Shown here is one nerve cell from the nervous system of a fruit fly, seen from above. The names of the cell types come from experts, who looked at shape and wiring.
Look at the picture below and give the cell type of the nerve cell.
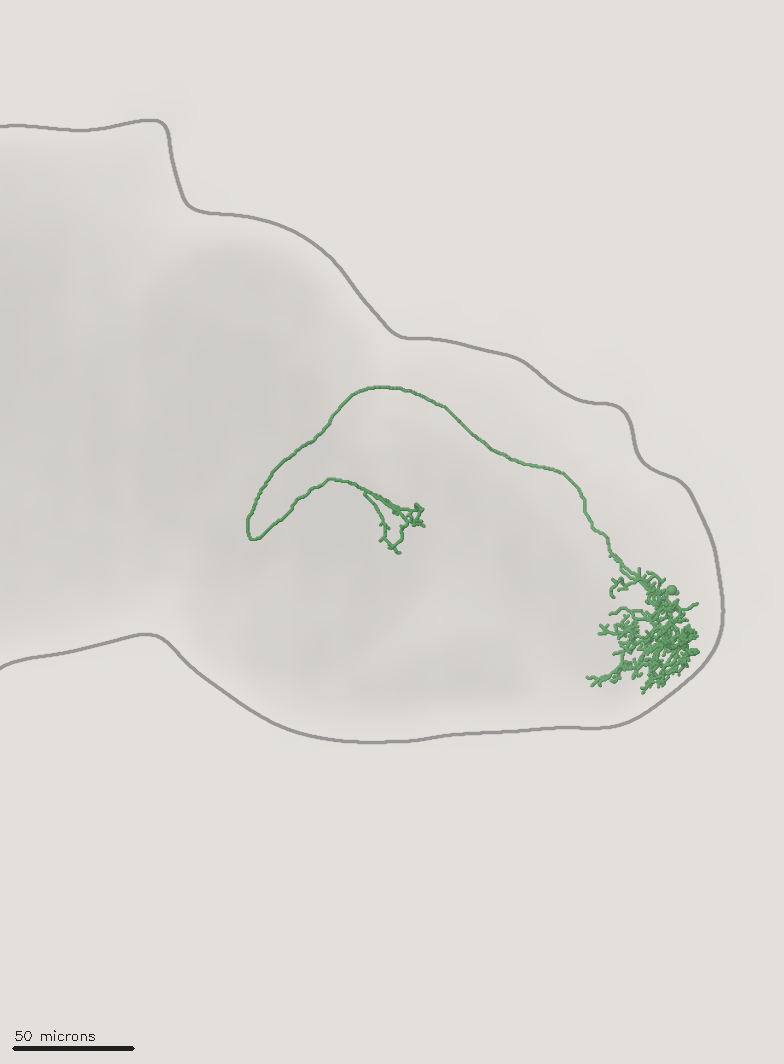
MeLo2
